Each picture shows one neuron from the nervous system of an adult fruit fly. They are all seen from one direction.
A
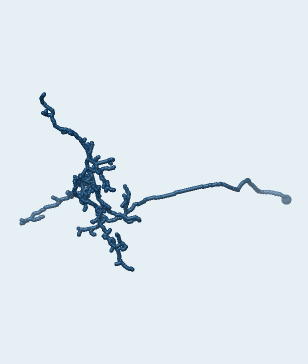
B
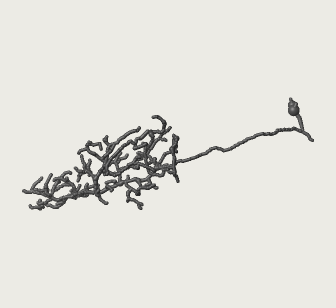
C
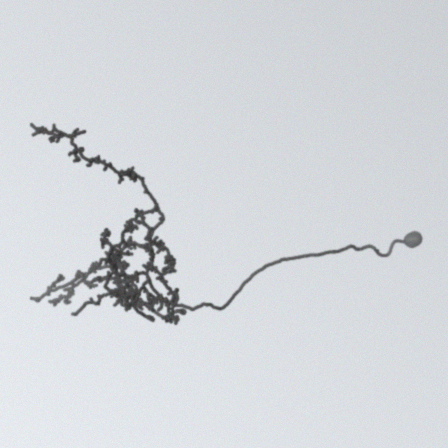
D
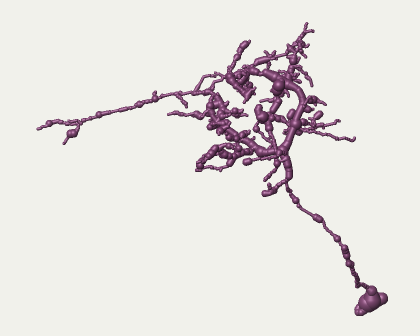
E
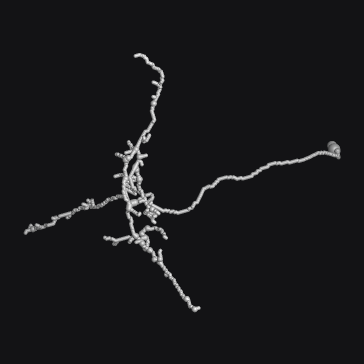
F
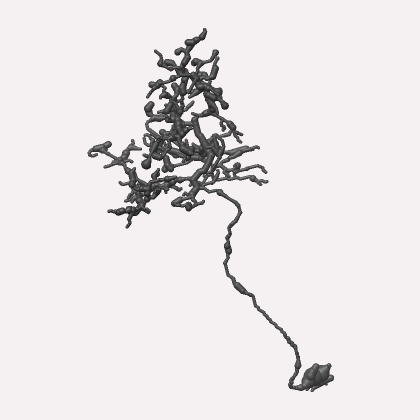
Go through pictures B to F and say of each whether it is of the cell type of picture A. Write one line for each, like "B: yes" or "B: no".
B: no
C: yes
D: no
E: yes
F: no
